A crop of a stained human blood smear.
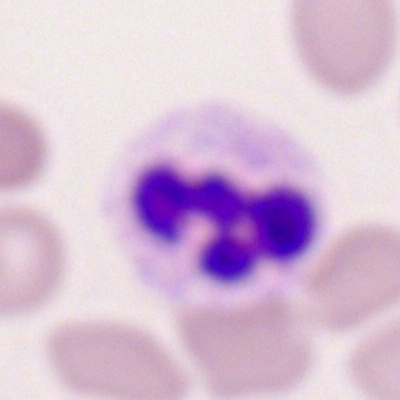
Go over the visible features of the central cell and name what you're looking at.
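Looking first at the outline, I would call it roughly round. The nucleus, as far as I can make out, is divided into four lobes. Narrow connections join those lobes to one another. I find no large orange-red granules anywhere in the cytoplasm. So this cell is a segmented neutrophil.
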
